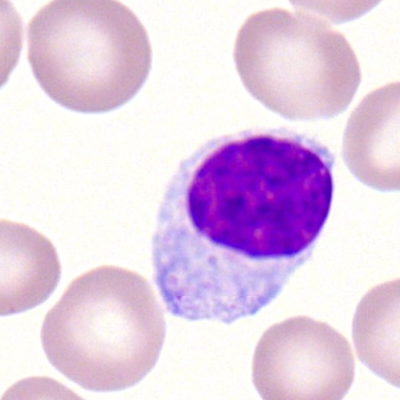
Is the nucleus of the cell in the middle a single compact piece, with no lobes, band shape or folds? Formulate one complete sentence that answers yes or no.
Yes, within this cell the nucleus is one round, oval or kidney-shaped compact mass.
